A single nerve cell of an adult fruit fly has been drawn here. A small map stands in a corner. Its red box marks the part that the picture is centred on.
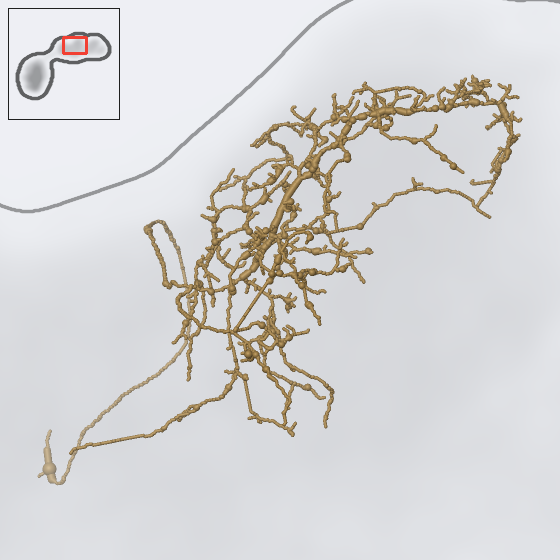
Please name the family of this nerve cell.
hemilineage 01A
